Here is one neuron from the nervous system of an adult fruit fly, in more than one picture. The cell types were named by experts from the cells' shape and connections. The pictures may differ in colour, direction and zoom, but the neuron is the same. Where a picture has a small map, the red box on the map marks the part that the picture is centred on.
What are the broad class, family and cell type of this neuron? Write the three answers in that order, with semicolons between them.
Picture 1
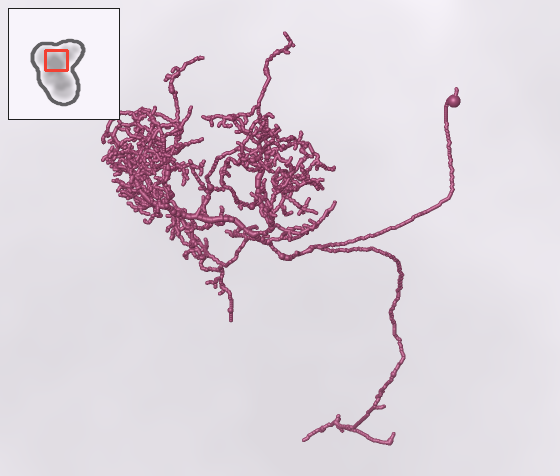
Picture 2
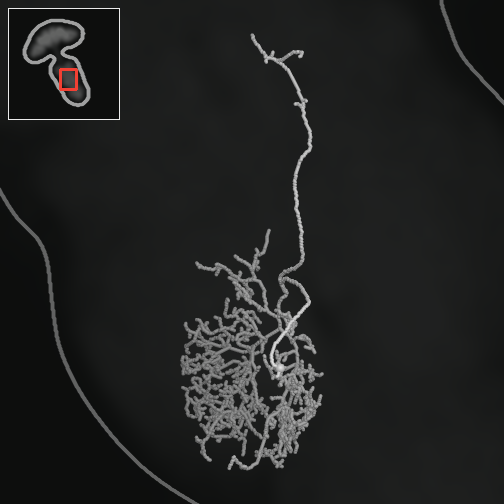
nerve-cord intrinsic neuron; hemilineage 23B; IN23B023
